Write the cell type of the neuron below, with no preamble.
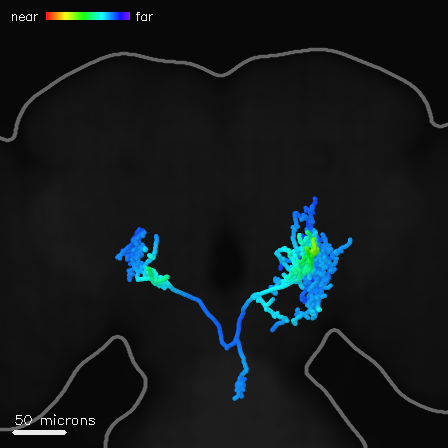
CB0121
